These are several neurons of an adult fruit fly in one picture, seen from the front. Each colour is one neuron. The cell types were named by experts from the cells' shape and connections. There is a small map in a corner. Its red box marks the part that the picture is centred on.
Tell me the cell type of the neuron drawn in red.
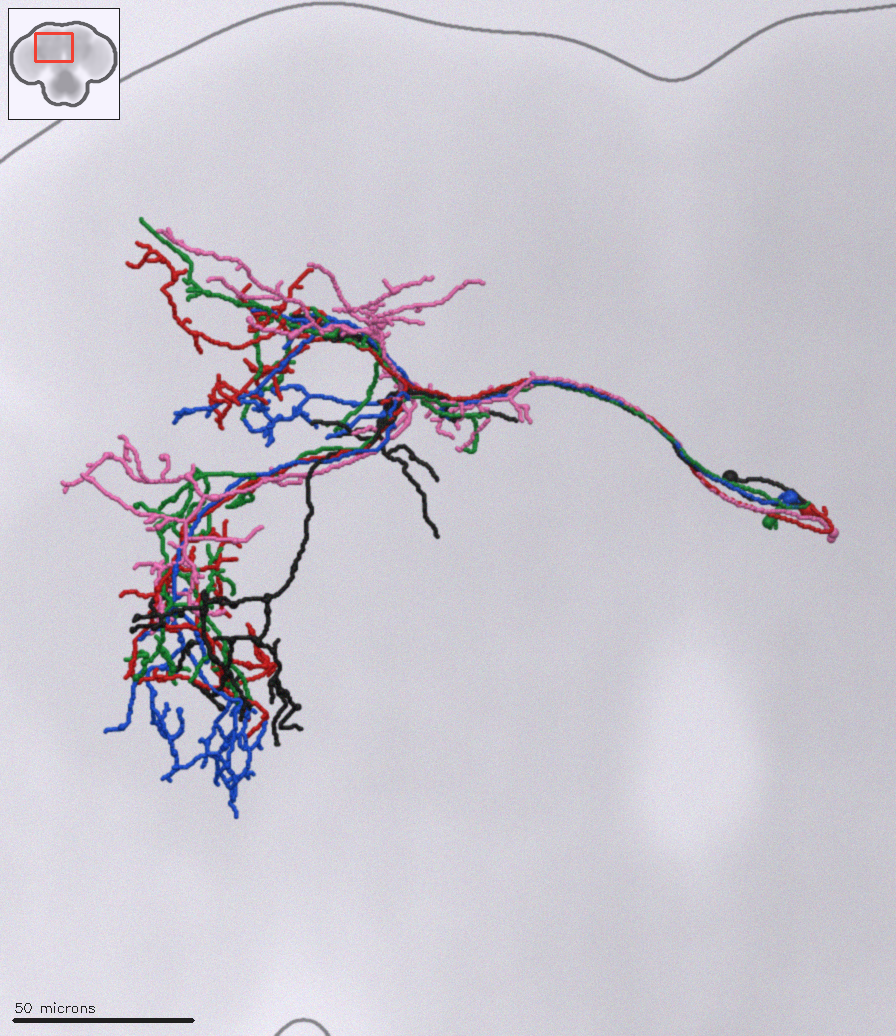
CB1812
